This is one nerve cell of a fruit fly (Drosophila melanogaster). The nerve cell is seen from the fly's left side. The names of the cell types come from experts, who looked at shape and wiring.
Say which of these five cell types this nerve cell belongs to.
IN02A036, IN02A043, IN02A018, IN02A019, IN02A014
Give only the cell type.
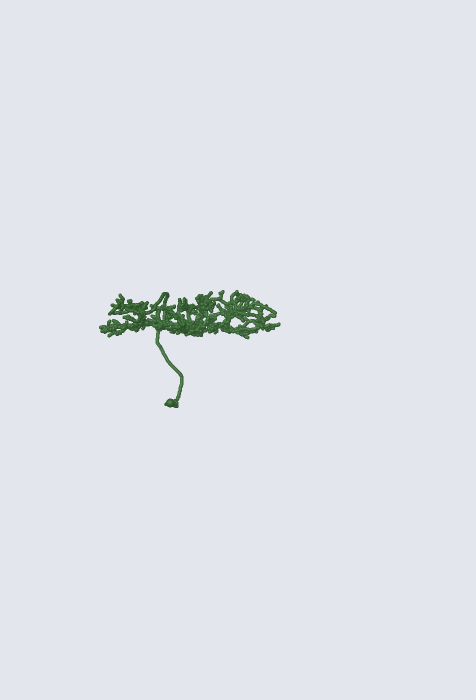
IN02A018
